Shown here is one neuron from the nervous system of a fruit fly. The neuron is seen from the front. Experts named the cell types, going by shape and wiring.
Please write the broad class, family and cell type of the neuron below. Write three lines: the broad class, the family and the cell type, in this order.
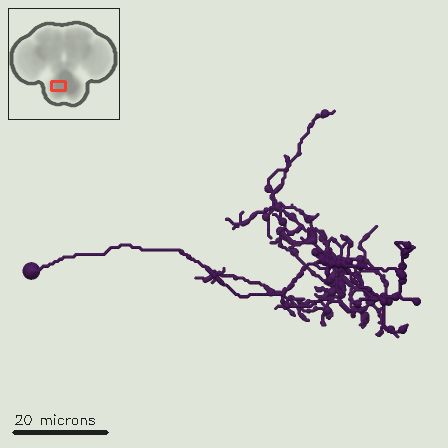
nerve-cord intrinsic neuron
hemilineage 09A
IN09A051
